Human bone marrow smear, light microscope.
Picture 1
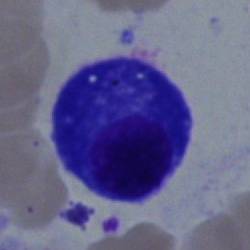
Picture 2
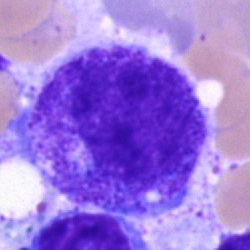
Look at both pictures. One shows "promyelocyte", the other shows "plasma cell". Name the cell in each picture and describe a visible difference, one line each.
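Picture 1 – plasma cell. No distinct granules are seen in the cytoplasm.
Picture 2 – promyelocyte. Many purple-red granules are scattered through the cytoplasm.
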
